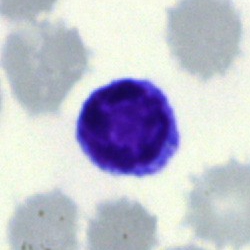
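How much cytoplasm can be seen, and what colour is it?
Only a thin blue rim, most visible at the lower right edge.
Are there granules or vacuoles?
Neither: no granules are seen in the cytoplasm, and no vacuoles in the cell.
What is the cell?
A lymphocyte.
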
